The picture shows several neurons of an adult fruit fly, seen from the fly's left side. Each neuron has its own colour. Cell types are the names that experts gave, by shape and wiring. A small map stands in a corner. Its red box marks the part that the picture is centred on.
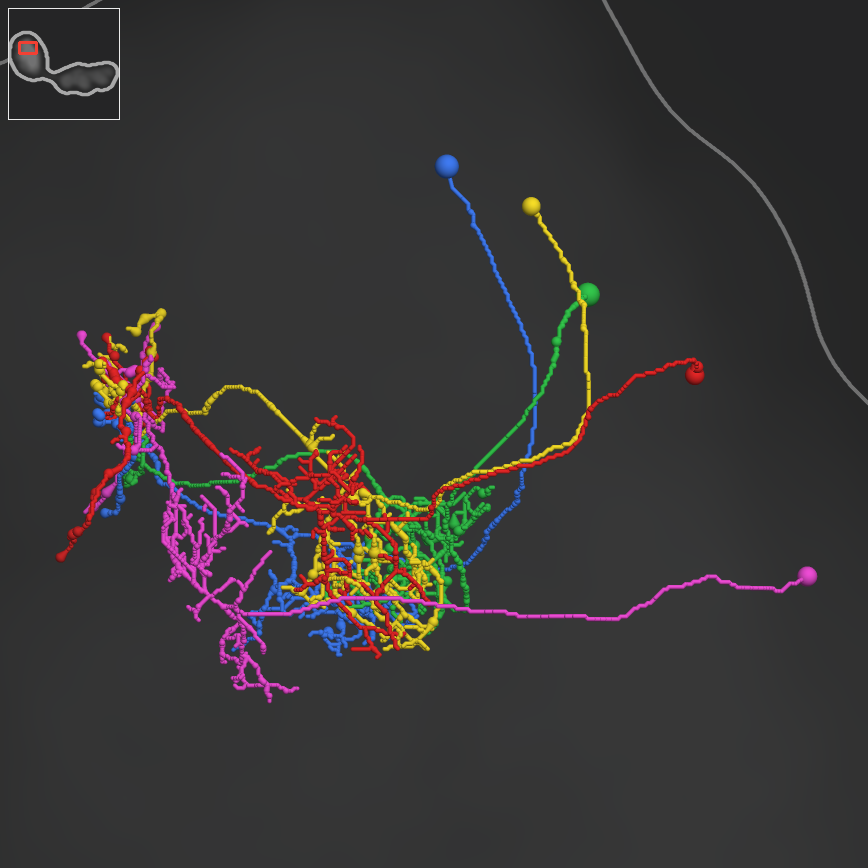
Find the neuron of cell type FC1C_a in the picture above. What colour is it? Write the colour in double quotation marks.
"blue"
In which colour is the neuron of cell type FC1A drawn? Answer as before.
"green"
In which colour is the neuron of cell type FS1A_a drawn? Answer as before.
"red"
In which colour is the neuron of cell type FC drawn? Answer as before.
"yellow"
